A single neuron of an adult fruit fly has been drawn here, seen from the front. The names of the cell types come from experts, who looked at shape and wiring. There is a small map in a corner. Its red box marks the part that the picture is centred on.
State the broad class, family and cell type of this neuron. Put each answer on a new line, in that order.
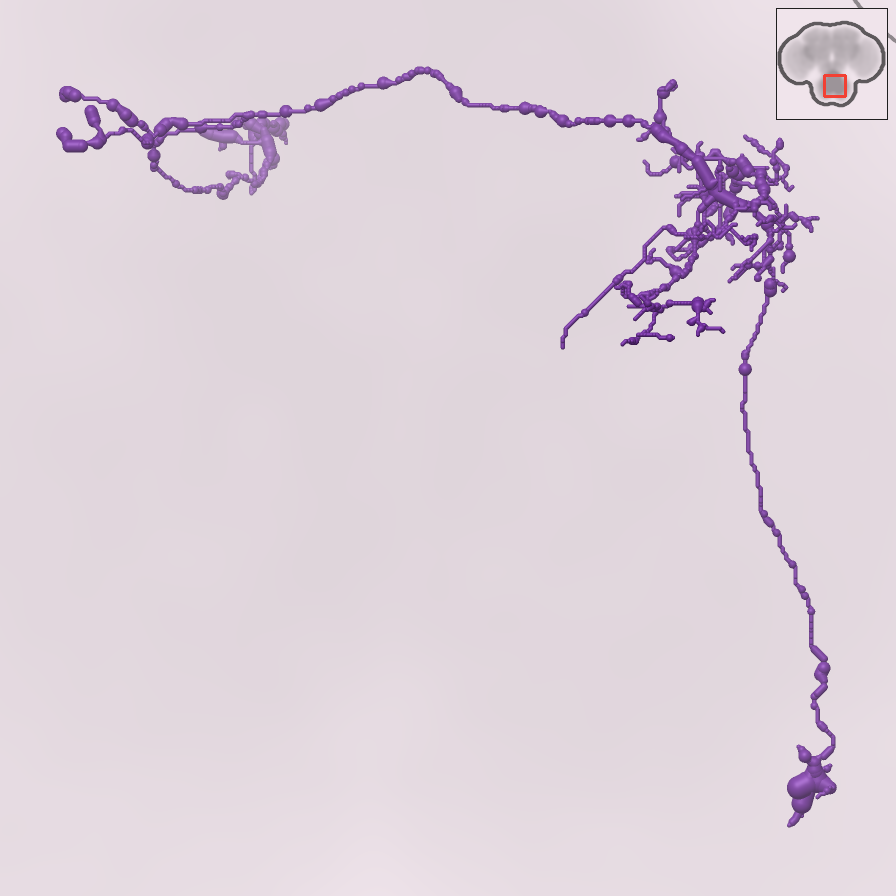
nerve-cord intrinsic neuron
hemilineage 06A
IN06A067_a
